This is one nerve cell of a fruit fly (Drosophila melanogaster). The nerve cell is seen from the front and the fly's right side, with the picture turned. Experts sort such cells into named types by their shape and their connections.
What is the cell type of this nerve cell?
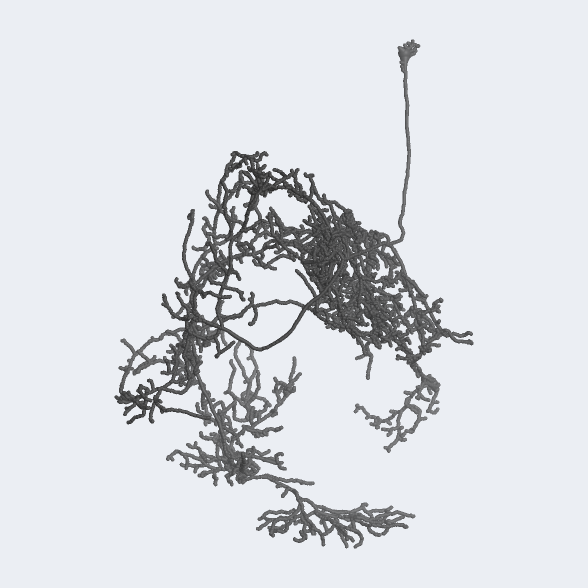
mALD1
